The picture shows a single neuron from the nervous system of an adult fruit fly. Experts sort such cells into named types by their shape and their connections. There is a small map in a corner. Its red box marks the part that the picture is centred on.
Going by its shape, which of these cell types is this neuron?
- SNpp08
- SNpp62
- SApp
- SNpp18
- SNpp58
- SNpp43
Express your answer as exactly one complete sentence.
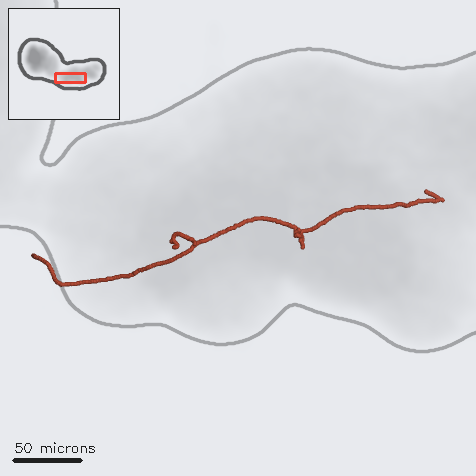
The neuron here is of the cell type SNpp18.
